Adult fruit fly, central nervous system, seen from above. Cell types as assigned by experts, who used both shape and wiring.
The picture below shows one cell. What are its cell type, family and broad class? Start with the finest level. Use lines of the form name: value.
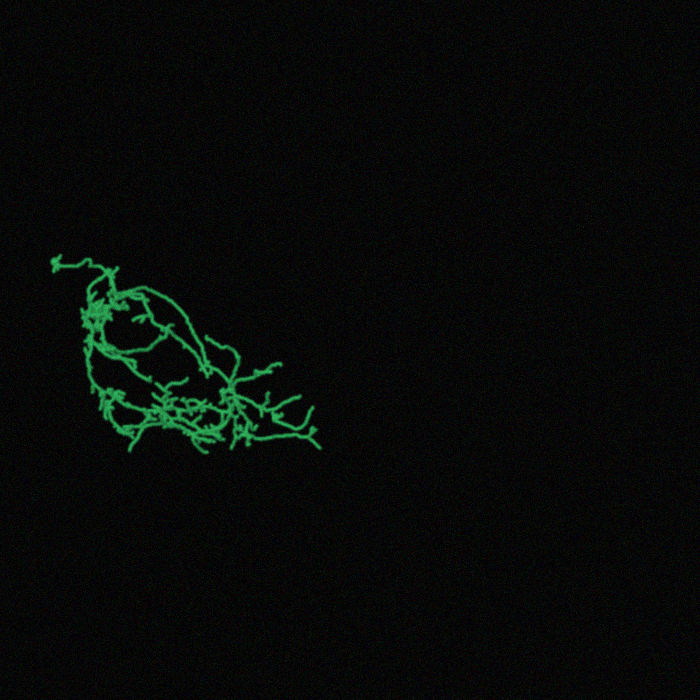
cell type: PLP052
family: hemilineage SLPa&l1_anterior
broad class: central-brain intrinsic neuron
